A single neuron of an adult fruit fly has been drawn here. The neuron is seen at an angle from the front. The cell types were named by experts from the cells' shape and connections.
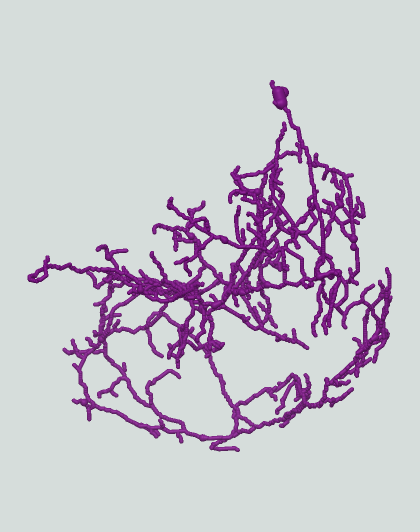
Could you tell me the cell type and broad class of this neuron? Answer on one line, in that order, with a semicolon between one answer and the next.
INXXX293; nerve-cord intrinsic neuron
